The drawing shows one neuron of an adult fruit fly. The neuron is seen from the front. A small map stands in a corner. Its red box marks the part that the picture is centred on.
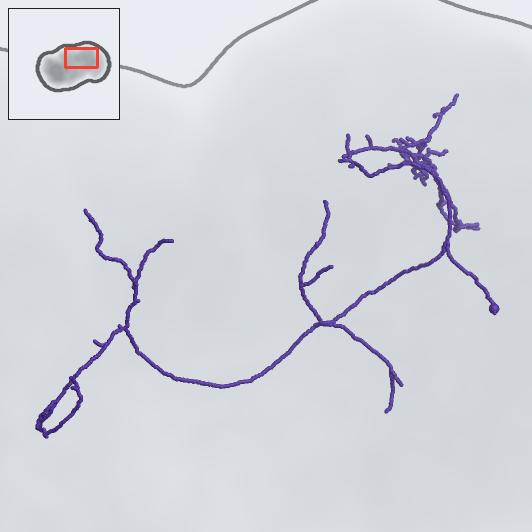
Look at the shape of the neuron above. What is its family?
hemilineage AOTUv4_dorsal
